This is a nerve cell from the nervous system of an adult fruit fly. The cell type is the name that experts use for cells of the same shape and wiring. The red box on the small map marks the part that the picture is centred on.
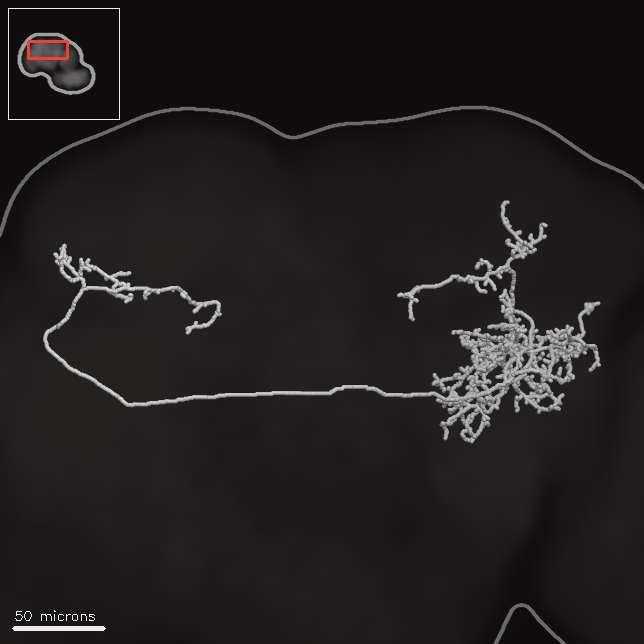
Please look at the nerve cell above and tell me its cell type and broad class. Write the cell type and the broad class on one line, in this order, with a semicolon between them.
AVLP219_c; central-brain intrinsic neuron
